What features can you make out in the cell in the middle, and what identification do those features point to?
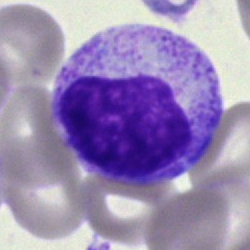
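Look first at the outline: it is round and smooth. Now find the nucleus, sitting off-centre toward the lower left of the cell. Its chromatin stains deep purple in a mottled pattern. Fine purple granules are scattered through the cytoplasm. This is a myelocyte.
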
